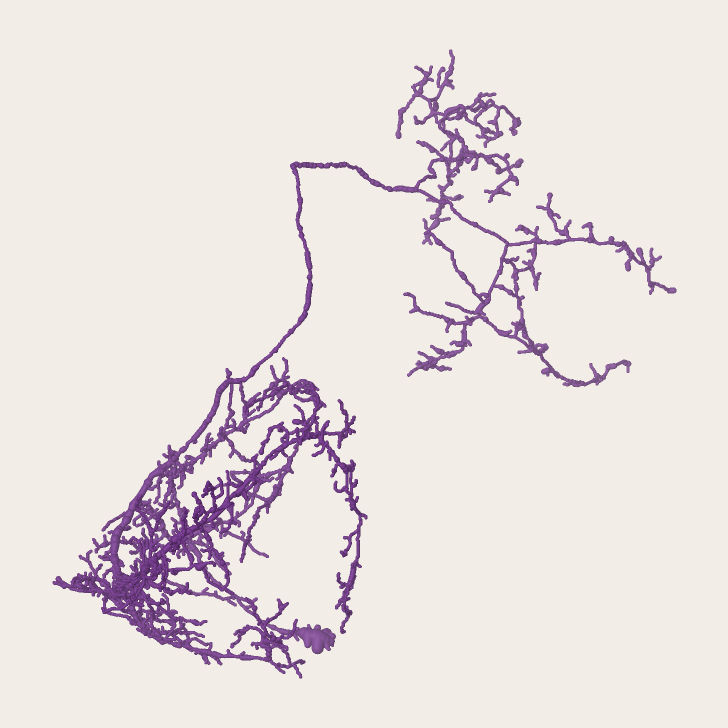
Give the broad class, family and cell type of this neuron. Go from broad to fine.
nerve-cord intrinsic neuron; hemilineage 12A; IN12A004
